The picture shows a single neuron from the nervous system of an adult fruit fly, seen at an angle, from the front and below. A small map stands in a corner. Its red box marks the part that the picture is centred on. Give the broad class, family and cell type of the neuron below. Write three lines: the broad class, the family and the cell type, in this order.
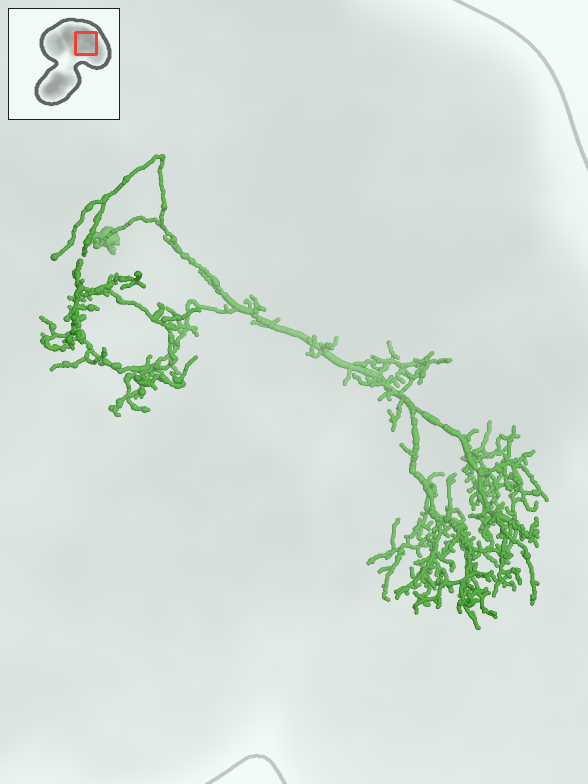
visual projection neuron
LoVP
LoVP28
